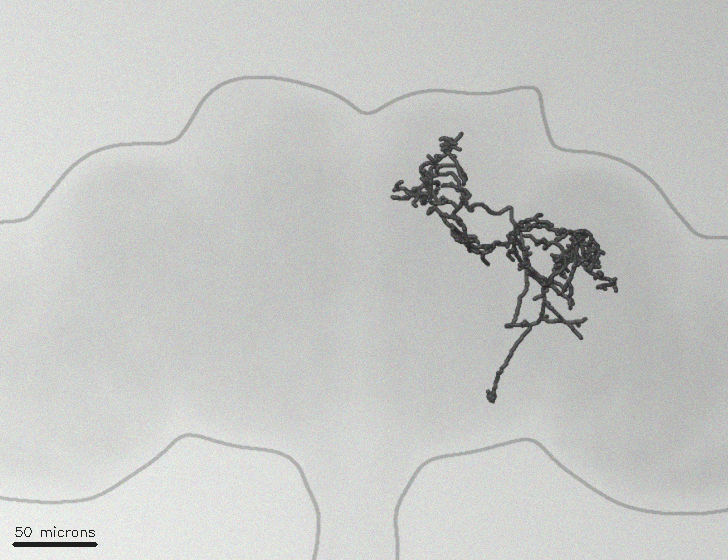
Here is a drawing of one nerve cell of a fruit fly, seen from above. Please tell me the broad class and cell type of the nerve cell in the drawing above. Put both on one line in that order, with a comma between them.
central-brain intrinsic neuron, SLP473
